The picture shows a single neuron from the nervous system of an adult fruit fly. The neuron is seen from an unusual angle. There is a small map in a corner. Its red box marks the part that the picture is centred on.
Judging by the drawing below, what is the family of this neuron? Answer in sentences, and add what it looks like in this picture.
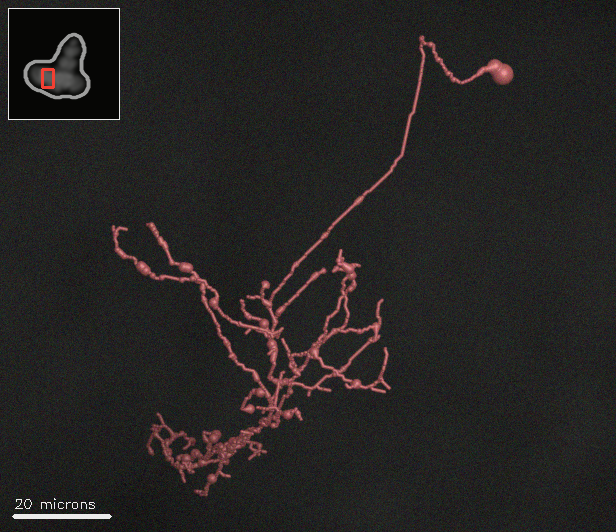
The family is hemilineage DM5_ventral. This is a central-brain intrinsic neuron. The cell body is at the upper right of the picture. From top to bottom in the picture it spans about 95 microns. Dozens of branch ends can be seen.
